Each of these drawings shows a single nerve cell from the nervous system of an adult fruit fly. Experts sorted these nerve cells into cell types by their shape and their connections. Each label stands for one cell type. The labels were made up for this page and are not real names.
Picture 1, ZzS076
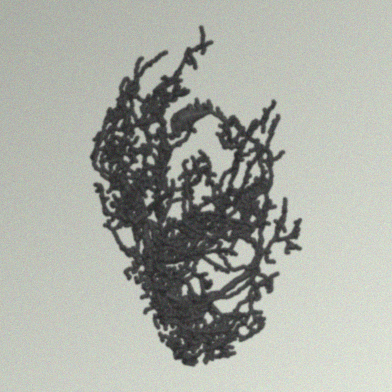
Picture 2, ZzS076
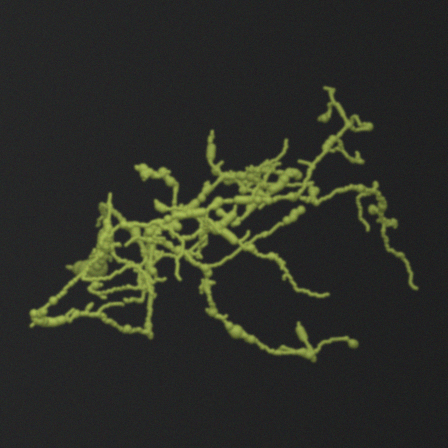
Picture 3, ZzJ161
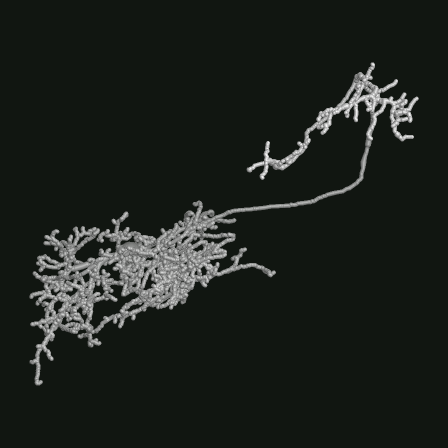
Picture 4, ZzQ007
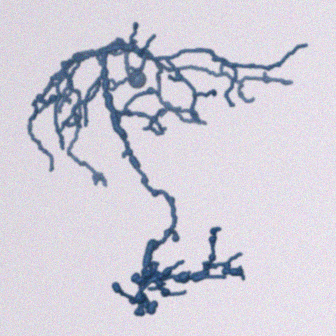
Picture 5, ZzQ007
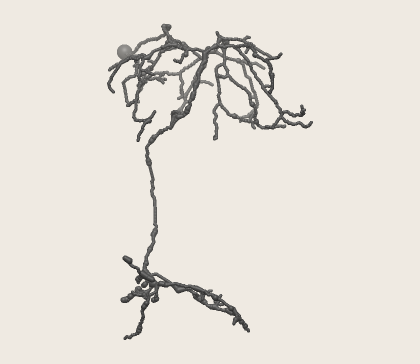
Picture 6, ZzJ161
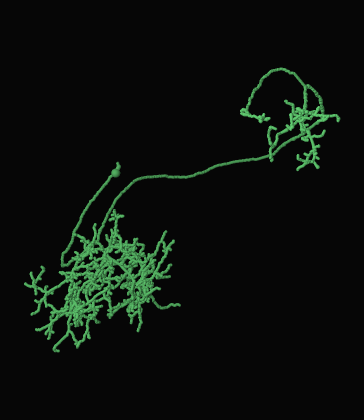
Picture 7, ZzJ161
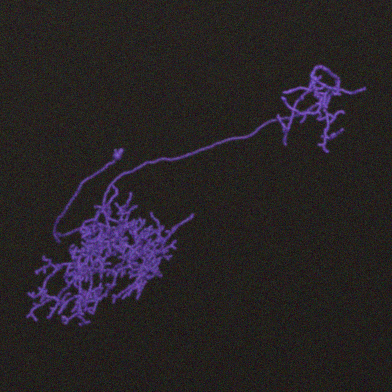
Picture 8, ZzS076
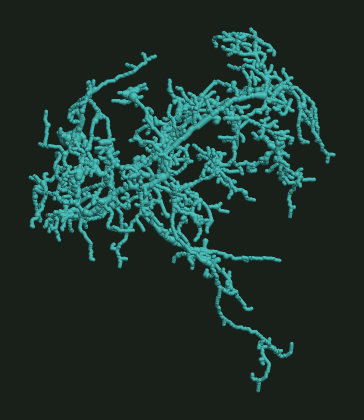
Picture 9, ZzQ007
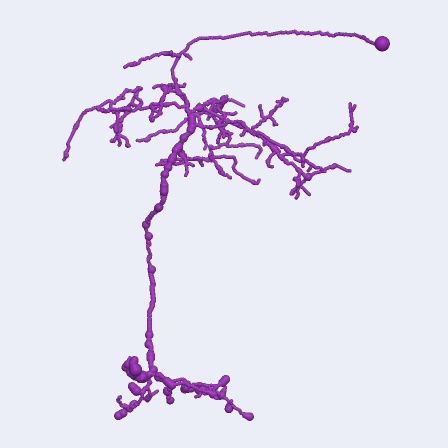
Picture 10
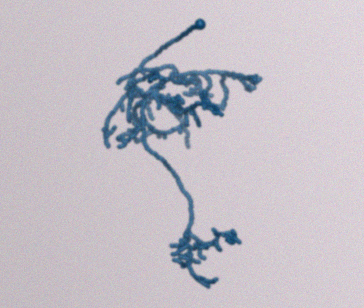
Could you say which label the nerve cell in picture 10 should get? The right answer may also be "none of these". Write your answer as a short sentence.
It belongs to ZzQ007.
